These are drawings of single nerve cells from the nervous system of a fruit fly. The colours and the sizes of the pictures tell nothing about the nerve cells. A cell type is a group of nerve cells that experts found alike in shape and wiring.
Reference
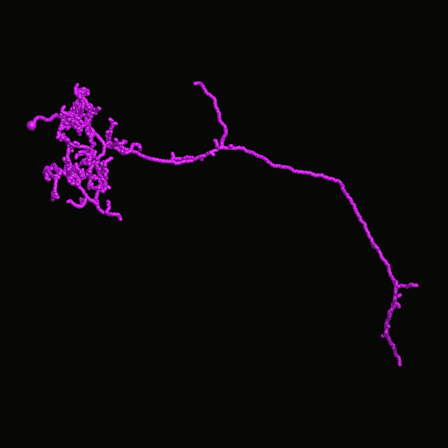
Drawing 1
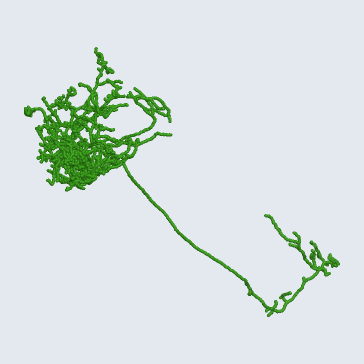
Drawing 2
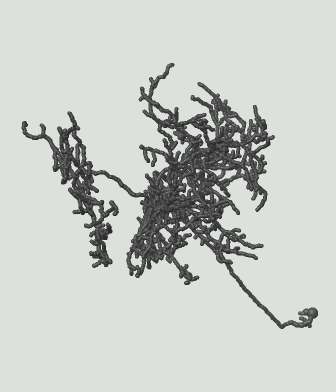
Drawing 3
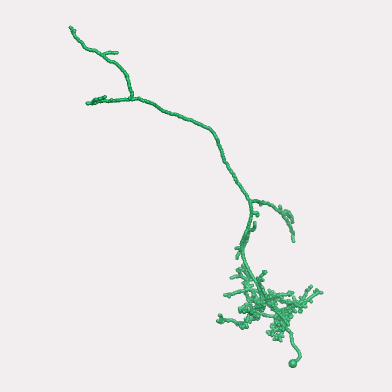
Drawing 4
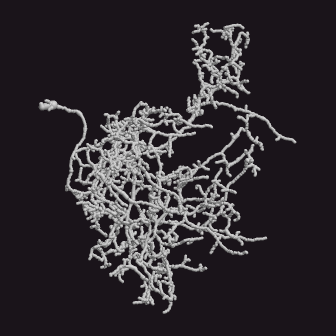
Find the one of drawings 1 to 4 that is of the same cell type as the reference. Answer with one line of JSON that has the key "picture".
{"picture": 3}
